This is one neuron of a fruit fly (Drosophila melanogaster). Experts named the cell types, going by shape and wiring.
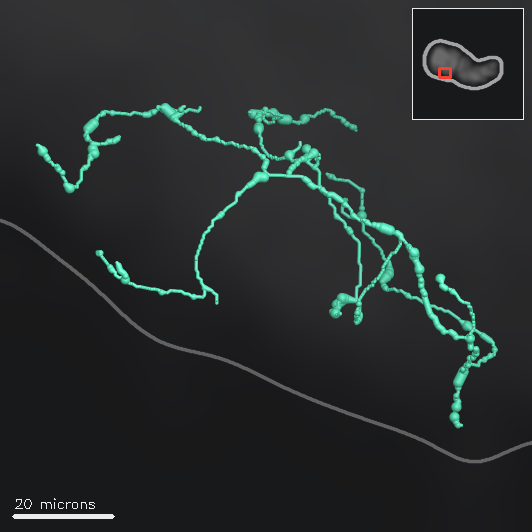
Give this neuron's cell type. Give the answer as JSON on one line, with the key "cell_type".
{"cell_type": "GNG643"}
